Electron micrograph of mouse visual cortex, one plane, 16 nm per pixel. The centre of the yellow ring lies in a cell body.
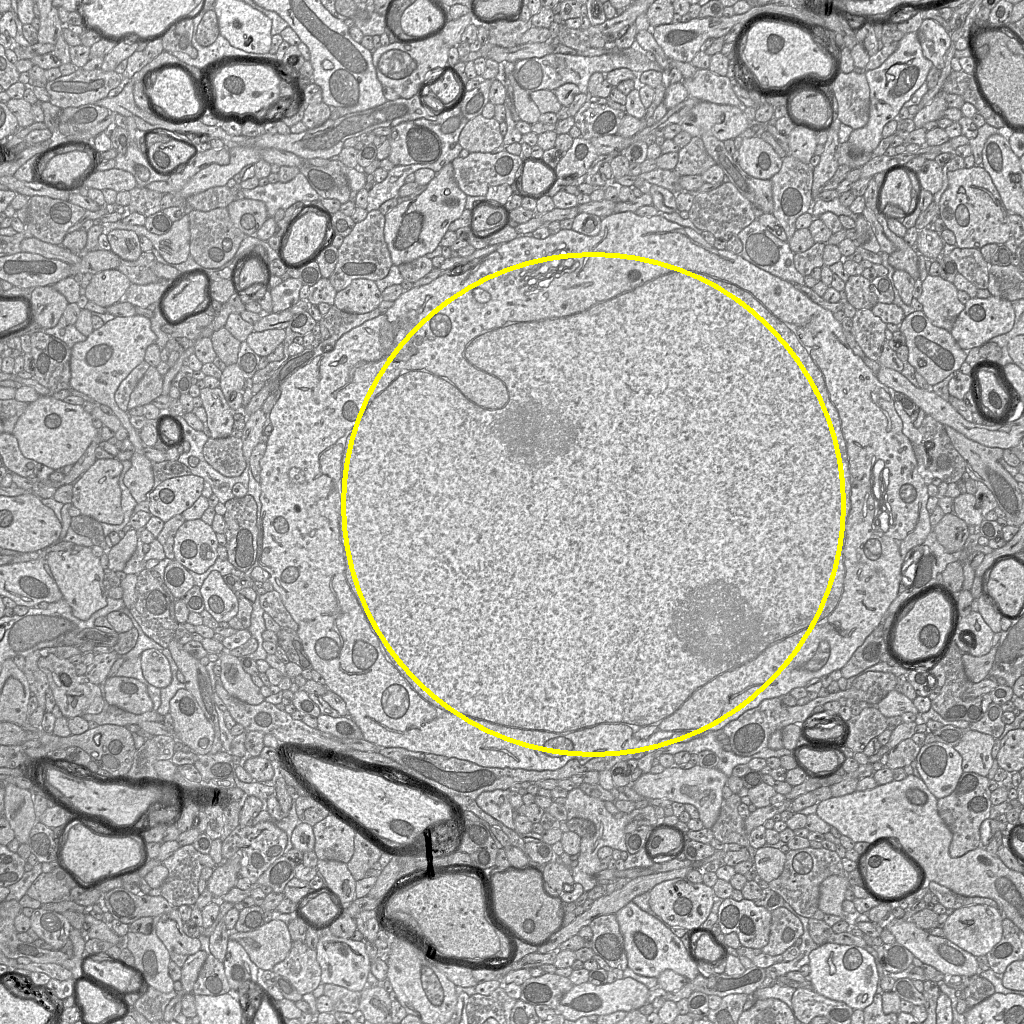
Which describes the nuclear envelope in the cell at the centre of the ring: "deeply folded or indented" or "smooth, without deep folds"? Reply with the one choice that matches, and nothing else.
Deeply folded or indented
